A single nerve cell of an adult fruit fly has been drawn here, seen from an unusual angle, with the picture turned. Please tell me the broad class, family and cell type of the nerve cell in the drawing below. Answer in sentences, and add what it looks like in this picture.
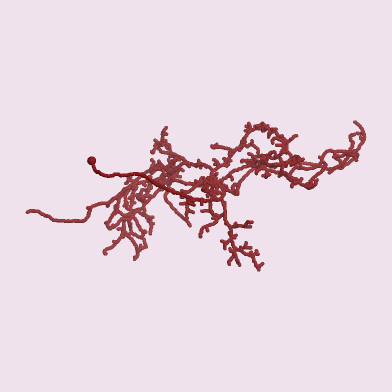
This is a central-brain intrinsic neuron. Its family is hemilineage VLPl&p1_posterior. The cell type is aIPg6. The cell body can be seen on the left of the picture. The picture shows dozens of branch ends.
